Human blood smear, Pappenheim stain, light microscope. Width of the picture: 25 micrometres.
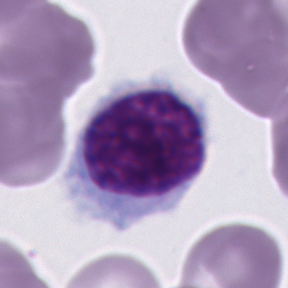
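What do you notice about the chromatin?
It is dark purple and coarsely clumped, with small paler patches between the clumps.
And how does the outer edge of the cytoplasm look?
Ragged, with fine, irregular projections; inside, there are no distinct granules and no vacuoles.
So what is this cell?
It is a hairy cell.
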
